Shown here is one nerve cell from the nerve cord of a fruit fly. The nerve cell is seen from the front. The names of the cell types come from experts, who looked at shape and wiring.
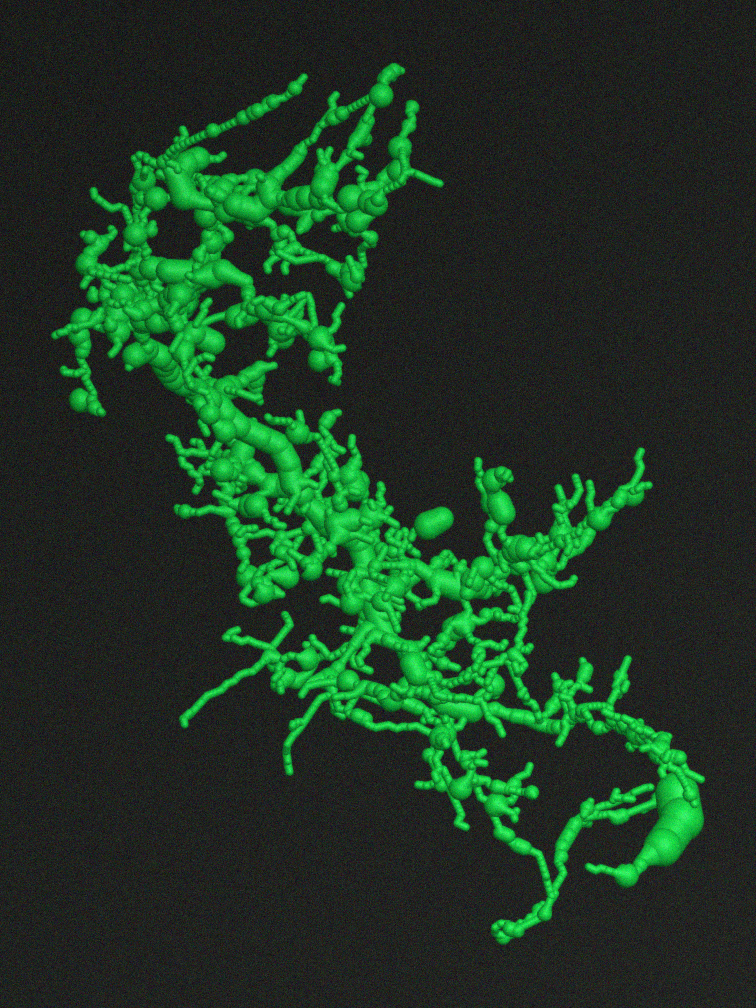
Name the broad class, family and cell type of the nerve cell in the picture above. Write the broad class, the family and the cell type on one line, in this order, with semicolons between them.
nerve-cord intrinsic neuron; hemilineage 13A; IN13A021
